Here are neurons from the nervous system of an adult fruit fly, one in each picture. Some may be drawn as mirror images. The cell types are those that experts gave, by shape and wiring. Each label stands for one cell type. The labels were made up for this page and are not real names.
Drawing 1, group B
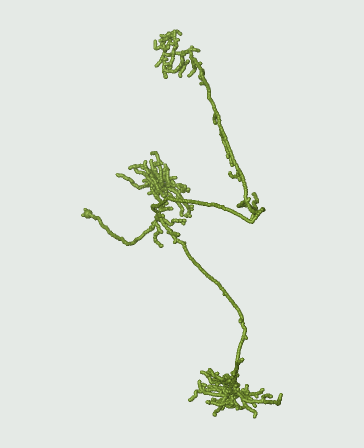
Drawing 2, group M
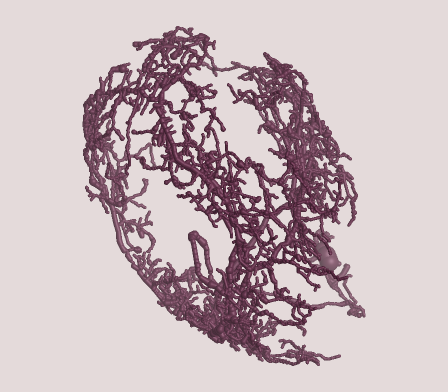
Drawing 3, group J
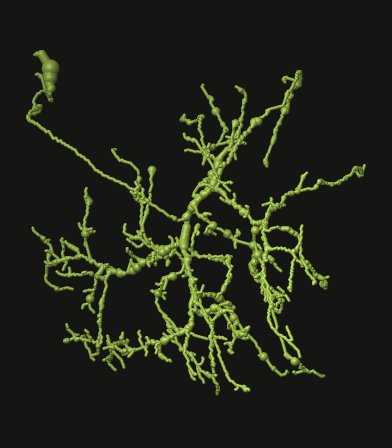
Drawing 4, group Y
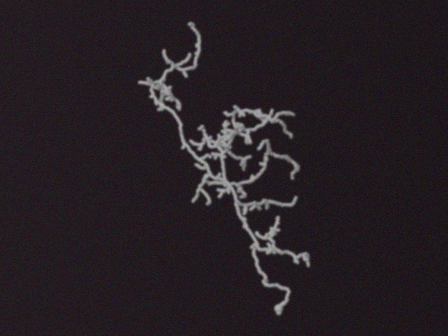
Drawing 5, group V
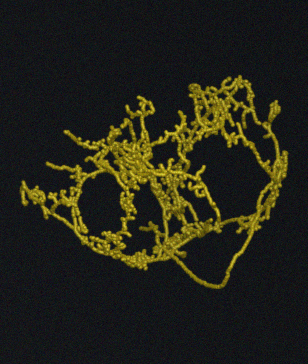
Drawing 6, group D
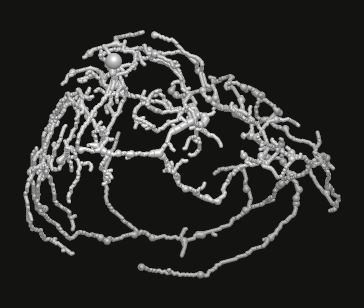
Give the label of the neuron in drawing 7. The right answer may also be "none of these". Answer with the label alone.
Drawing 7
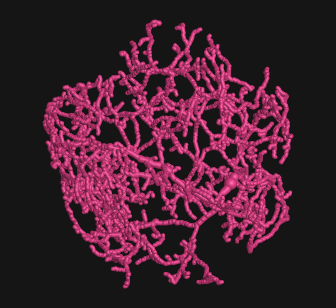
none of these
